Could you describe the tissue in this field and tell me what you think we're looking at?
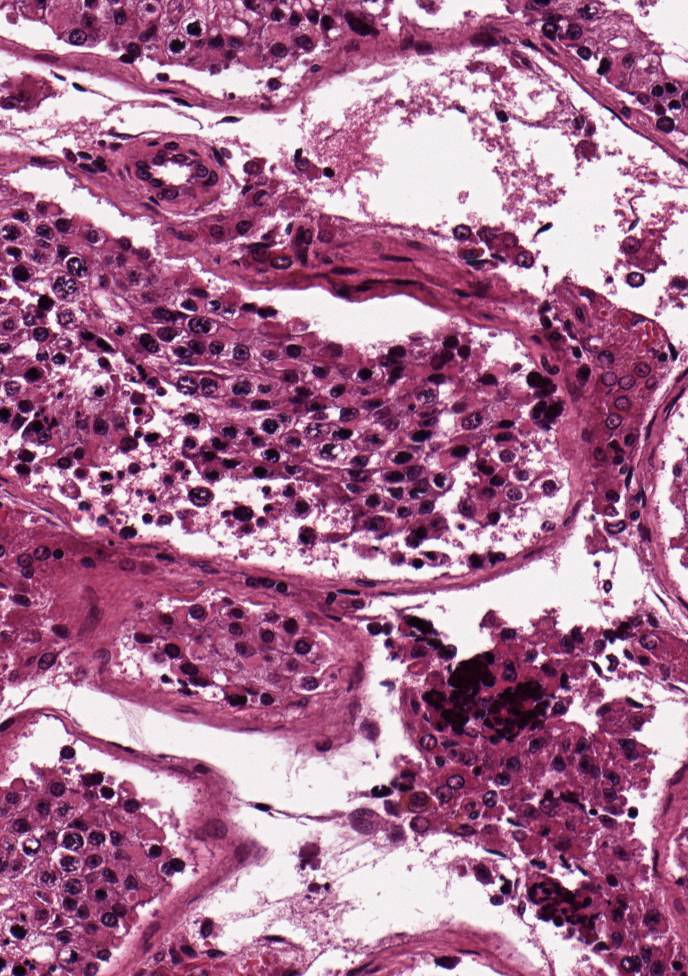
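Rounded to elongated units, each filled with cells, make up the field, with wide pale spaces between them. The cells inside have round nuclei, many showing a nucleolus, in pink cytoplasm. The units are largely filled by cells; there is no wide open central lumen. Near the upper left sits a small thick-walled vessel with a narrow lumen. This is testis.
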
